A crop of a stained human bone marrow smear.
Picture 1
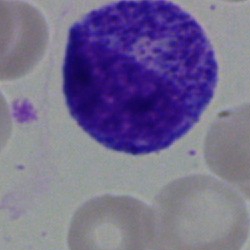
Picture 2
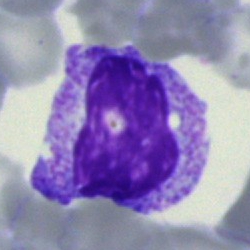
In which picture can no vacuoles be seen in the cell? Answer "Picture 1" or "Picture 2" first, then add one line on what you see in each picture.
Picture 1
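In picture 1: No clear vacuoles are seen in the cell.
In picture 2: A single small round clear spot lies in the cytoplasm to the right of the nucleus.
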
